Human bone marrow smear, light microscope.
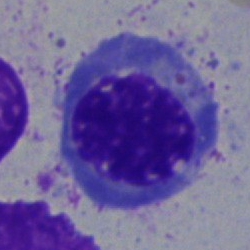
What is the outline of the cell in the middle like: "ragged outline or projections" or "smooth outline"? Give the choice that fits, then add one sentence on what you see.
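Smooth outline. The cell outline is roughly round with a smooth edge.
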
